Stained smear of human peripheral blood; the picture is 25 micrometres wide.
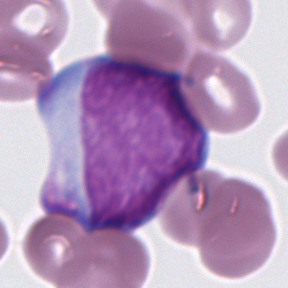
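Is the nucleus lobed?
No; it is a single, unlobed mass.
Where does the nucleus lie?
It fills the right part of the cell, leaving the cytoplasm on the left.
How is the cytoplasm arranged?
As a broad band on one side, not a thin rim all round, and free of vacuoles.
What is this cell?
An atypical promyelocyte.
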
